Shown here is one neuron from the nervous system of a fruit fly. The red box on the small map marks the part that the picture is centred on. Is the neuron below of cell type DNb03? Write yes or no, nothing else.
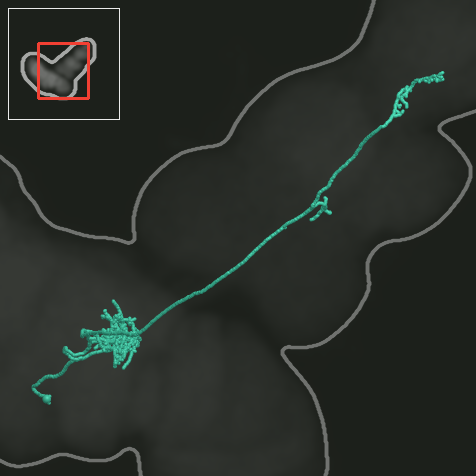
yes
